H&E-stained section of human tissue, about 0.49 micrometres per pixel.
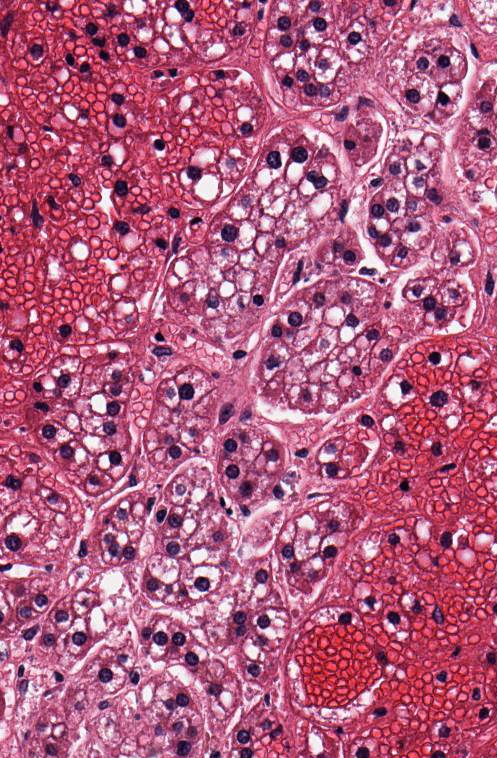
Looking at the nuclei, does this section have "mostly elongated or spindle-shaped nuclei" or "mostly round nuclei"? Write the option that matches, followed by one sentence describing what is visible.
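Mostly round nuclei. The nuclei of the nest cells are round, dark and mostly centrally placed.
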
